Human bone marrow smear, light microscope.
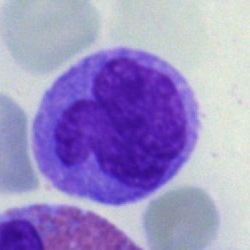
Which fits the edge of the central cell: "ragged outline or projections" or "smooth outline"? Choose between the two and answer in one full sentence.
The outline of this cell is free of projections and smooth.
